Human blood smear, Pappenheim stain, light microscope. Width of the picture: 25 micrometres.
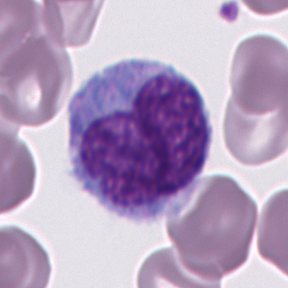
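Monocyte, the cell in the middle of the smear. Outline: roughly round, about 14 micrometres across, with a faintly ragged, fuzzy edge. Nucleus: notched in its upper edge, giving a kidney-like shape. Cytoplasm: pale grey-blue, in its widest band on the upper left side of the nucleus.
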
